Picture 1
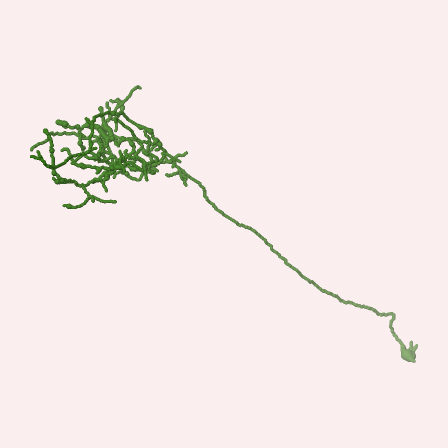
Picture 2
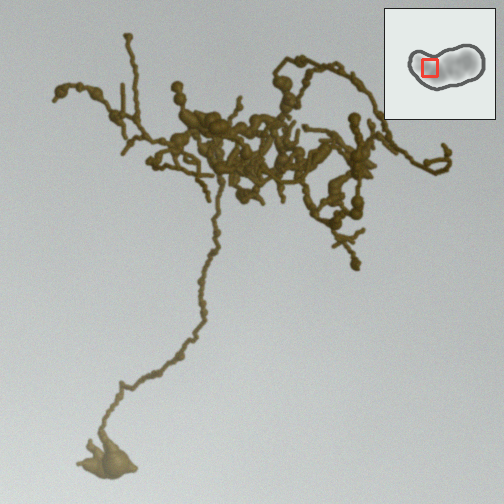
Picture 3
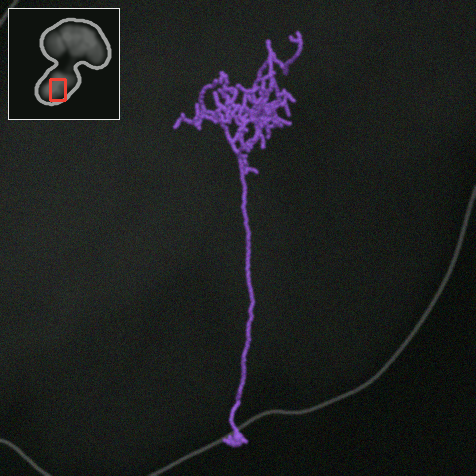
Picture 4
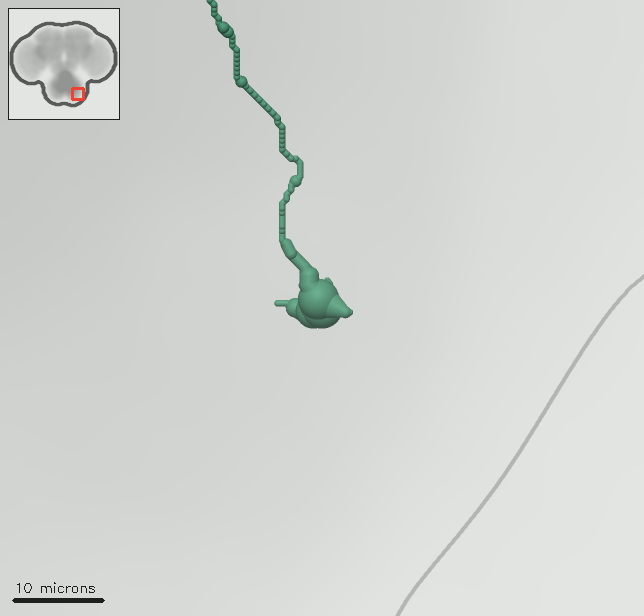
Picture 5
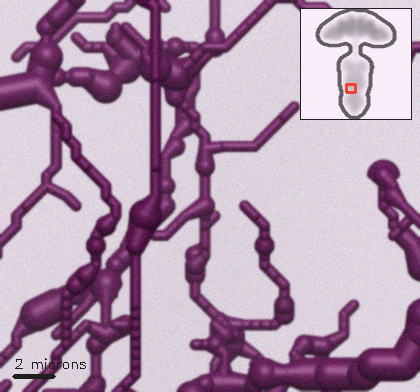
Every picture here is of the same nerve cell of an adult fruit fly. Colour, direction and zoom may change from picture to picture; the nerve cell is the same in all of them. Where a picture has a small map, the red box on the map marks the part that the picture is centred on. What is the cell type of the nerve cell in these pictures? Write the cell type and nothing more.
IN16B084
